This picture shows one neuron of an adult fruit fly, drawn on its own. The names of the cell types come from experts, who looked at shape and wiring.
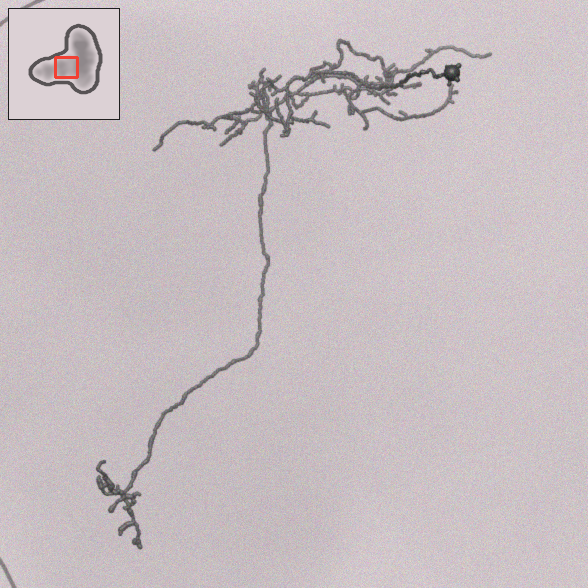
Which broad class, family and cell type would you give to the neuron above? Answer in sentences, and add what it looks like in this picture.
This is a nerve-cord intrinsic neuron. The family is hemilineage 06A. Its cell type is IN06A075. Its cell body lies at the upper right of the picture. Dozens of branch ends can be seen.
